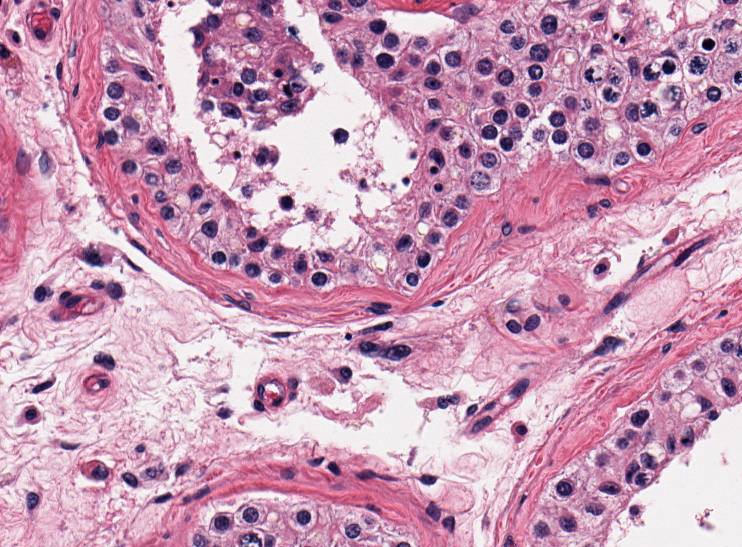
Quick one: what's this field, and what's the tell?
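The structure shown is the seminiferous tubule, several of which are cut across, the largest filling the upper half. The tubules are lined by a stratified epithelium several cells thick, made of rounded cells with round dark nuclei.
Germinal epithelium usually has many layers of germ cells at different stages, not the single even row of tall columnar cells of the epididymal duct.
Each tubule is bounded by a thick band of pink, wavy fibrous tissue with flattened dark spindle-shaped nuclei. The upper tubule's large central lumen is mostly empty, with detached cells and pink debris.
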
